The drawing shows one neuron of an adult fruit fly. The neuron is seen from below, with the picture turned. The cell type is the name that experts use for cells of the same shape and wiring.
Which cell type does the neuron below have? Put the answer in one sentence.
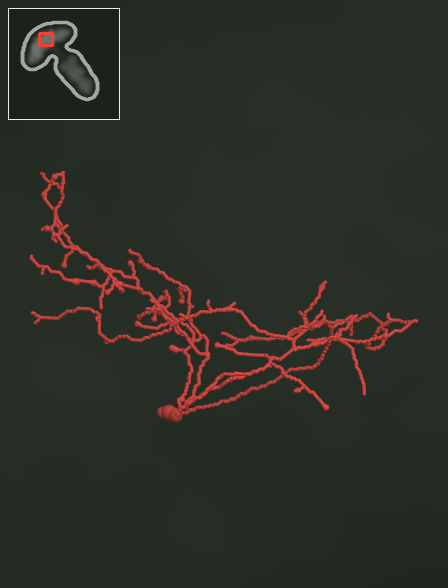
The cell type is CB1532.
